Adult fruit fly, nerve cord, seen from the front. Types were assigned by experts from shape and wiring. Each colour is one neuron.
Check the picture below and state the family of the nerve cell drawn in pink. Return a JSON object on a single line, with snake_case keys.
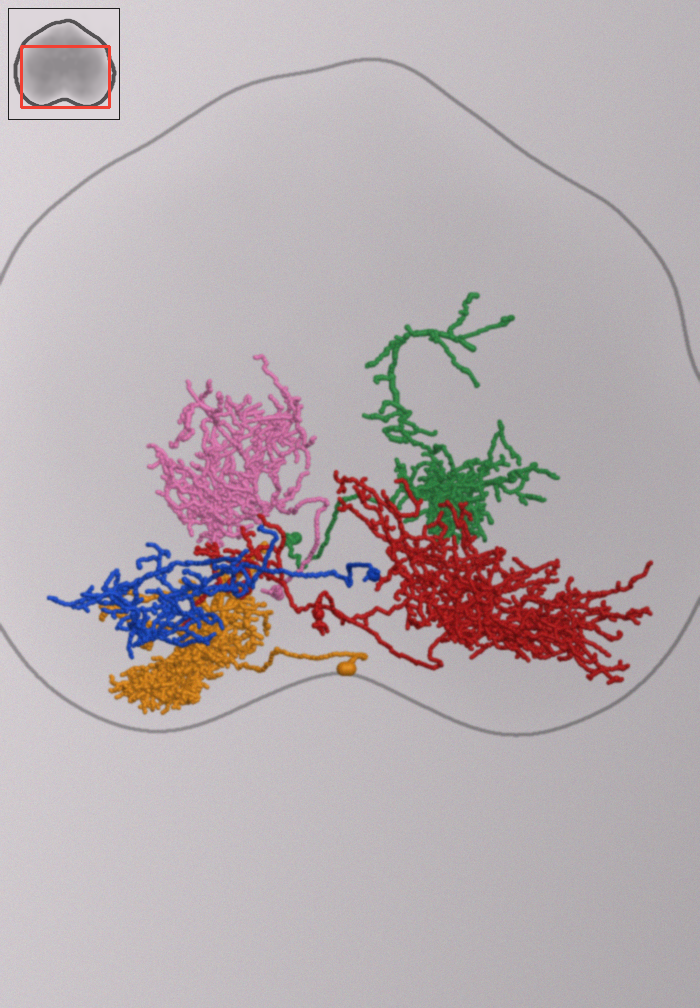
{"family": "hemilineage 14A"}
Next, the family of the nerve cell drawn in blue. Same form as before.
{"family": "hemilineage 14A"}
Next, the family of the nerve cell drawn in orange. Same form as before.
{"family": "hemilineage 13B"}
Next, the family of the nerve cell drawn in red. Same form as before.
{"family": "hemilineage 13B"}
